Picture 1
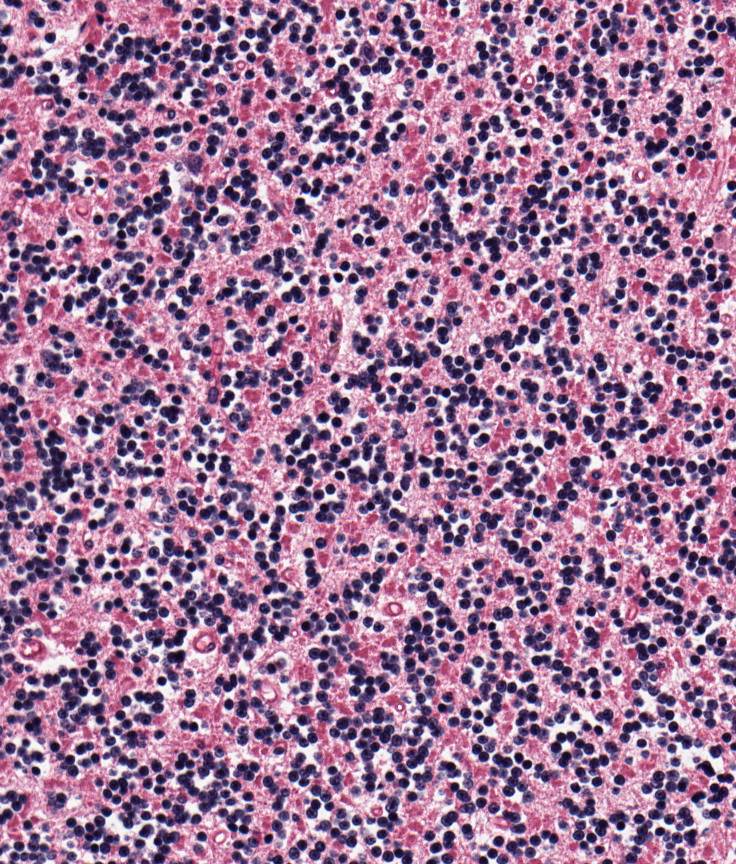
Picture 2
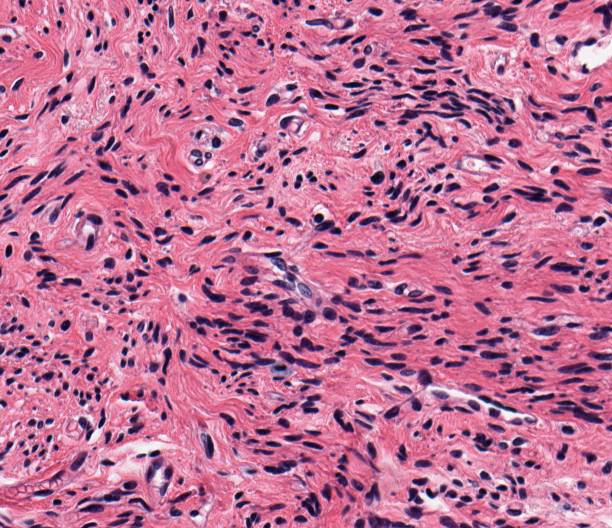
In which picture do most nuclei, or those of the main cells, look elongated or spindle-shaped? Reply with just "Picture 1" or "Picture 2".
Picture 2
